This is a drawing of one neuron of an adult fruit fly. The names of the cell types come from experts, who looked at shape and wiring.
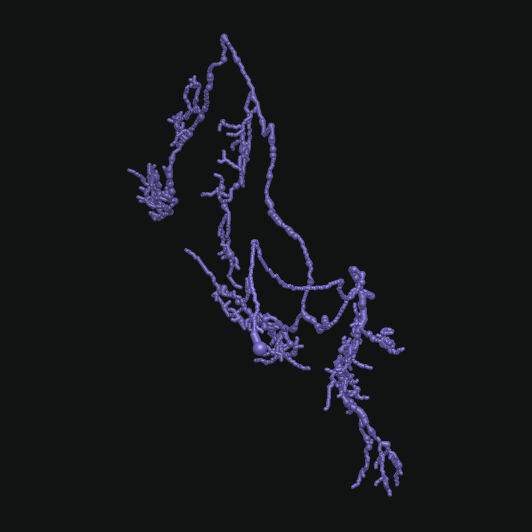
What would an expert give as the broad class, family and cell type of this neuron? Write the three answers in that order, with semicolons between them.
central-brain intrinsic neuron; class DAN; PPL204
